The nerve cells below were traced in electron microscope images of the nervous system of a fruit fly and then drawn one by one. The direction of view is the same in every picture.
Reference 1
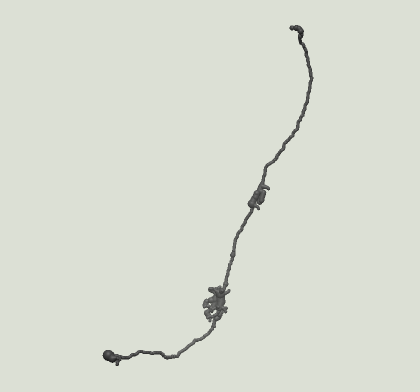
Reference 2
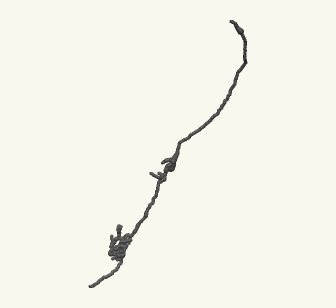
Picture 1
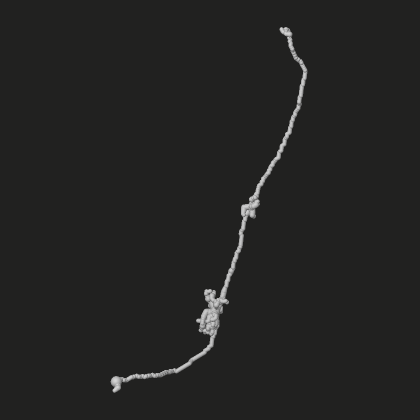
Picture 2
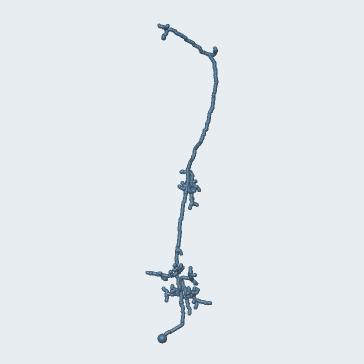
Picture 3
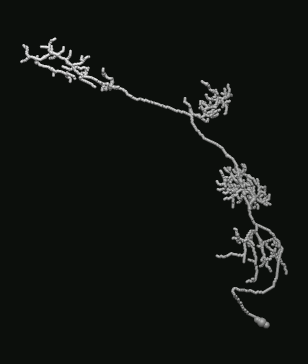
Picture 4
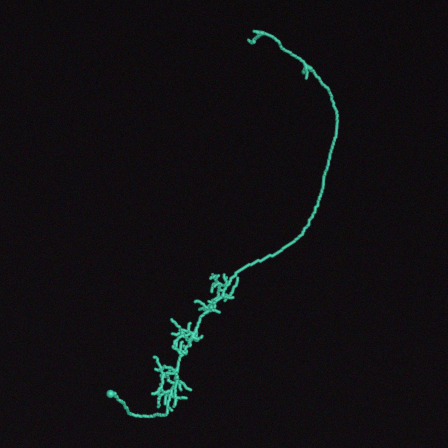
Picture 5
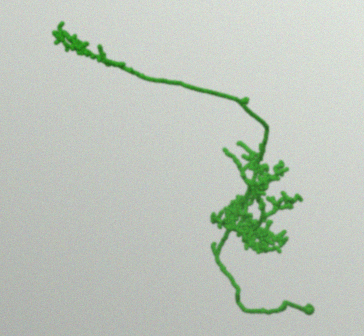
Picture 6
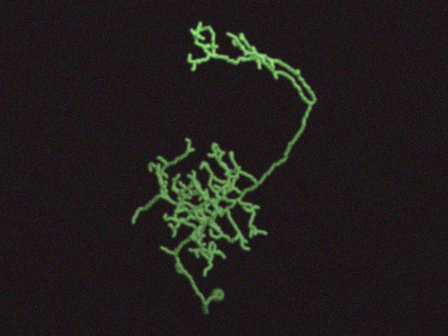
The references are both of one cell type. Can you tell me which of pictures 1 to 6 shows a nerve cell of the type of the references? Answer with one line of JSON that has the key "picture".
{"picture": 1}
